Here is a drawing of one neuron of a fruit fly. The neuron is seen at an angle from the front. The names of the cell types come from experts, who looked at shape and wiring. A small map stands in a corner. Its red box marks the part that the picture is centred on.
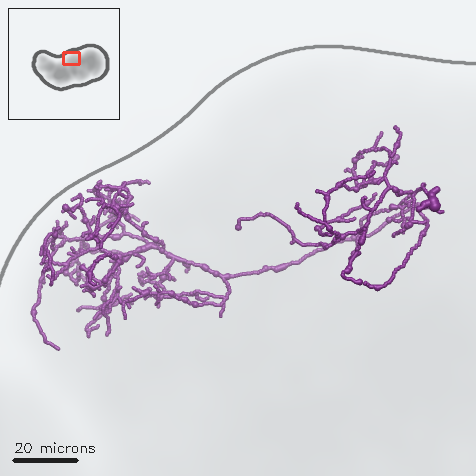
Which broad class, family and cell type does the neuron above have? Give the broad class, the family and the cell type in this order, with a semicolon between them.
central-brain intrinsic neuron; hemilineage LHd1; LHAD3d4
